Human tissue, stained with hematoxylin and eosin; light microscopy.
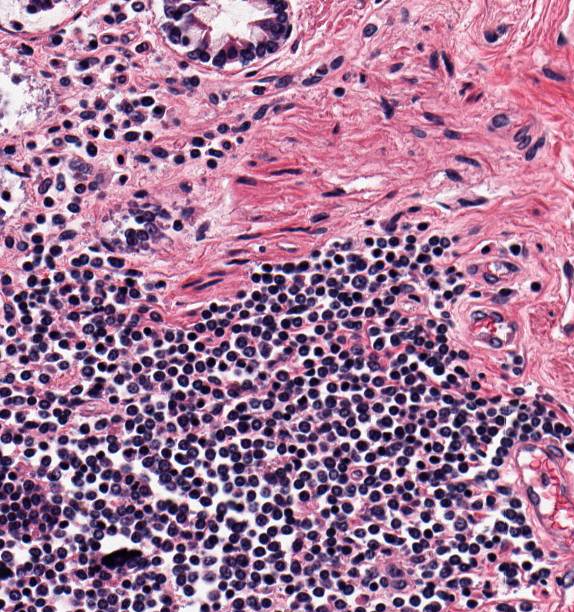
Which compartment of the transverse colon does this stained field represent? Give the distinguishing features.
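The field shows lymphoid tissue, a dense sheet filling its lower half to two-thirds. Its cells are small round lymphocytes with dark nuclei and scant cytoplasm.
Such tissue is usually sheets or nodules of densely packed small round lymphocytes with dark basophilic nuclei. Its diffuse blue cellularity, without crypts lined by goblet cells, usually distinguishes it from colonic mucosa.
Pink fibrous stroma with elongated nuclei lies above, and the top edge cuts a rounded gland profile with a central lumen, left of centre.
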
